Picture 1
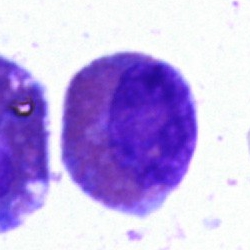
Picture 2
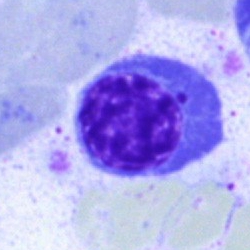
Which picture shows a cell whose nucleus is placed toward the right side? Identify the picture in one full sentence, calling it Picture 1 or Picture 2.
In picture 1, the nucleus of the cell lies toward the right.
